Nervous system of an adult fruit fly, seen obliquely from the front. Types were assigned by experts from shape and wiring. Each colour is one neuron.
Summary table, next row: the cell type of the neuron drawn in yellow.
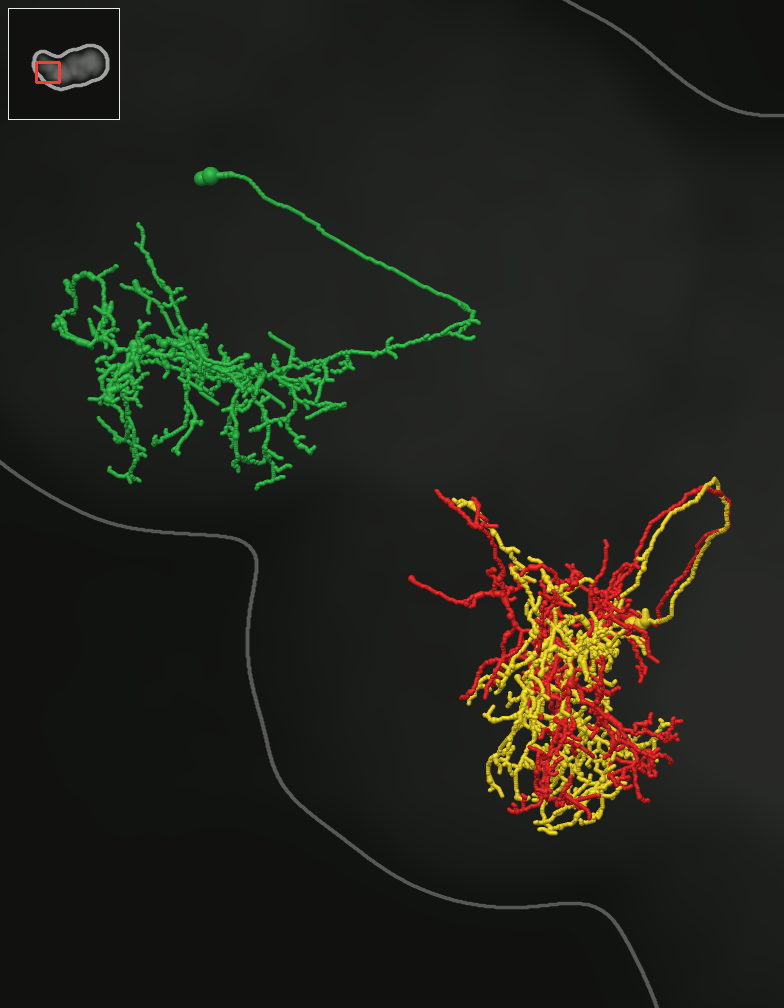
IN12B037_b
